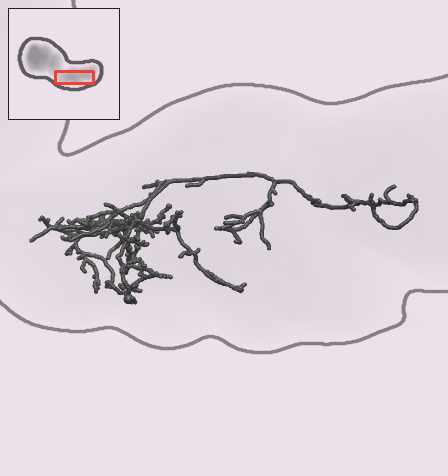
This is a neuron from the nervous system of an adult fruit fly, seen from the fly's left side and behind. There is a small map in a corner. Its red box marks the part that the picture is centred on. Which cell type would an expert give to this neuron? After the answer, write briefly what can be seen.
Its cell type is IN12A019_a. Its broad class is nerve-cord intrinsic neuron. In this view it is more than twice as wide as it is tall.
